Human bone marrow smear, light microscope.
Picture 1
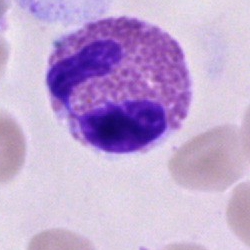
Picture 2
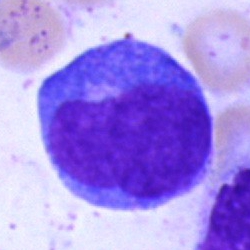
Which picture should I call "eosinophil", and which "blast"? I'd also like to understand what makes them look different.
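Take picture 1 first: that cell is an eosinophil, and the cell in picture 2 is a blast. Both have a smooth edge, though the eosinophil's outline is round and the blast's only roughly round.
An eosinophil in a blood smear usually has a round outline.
In the eosinophil, look at the nucleus: the chromatin is dense and dark purple, and you can't see any nucleoli.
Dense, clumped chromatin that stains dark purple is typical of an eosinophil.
In the blast, what stands out is the cytoplasm, which is a deep blue. Pale red cells flank the eosinophil on its left and right, while in picture 2 they press close against the blast's right side.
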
